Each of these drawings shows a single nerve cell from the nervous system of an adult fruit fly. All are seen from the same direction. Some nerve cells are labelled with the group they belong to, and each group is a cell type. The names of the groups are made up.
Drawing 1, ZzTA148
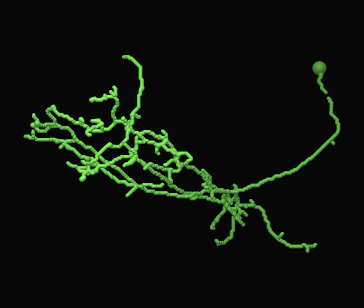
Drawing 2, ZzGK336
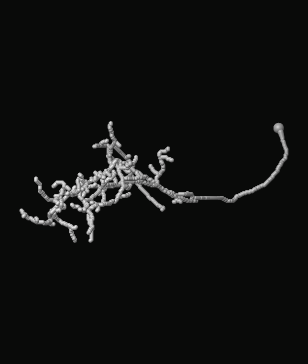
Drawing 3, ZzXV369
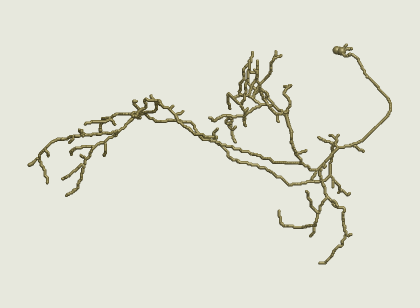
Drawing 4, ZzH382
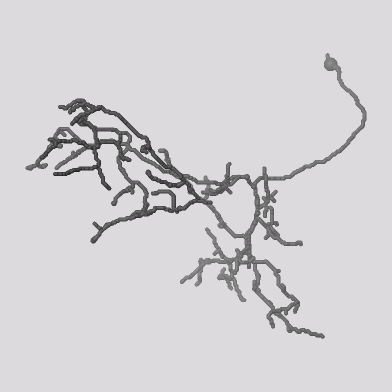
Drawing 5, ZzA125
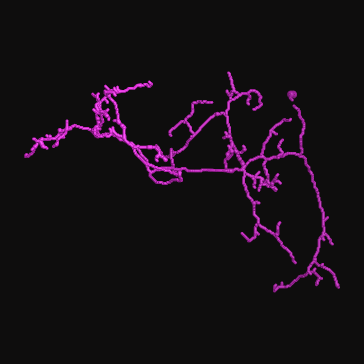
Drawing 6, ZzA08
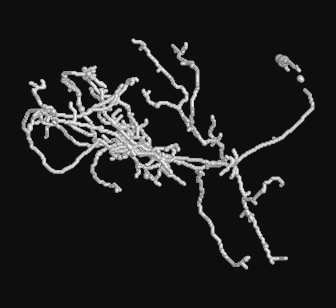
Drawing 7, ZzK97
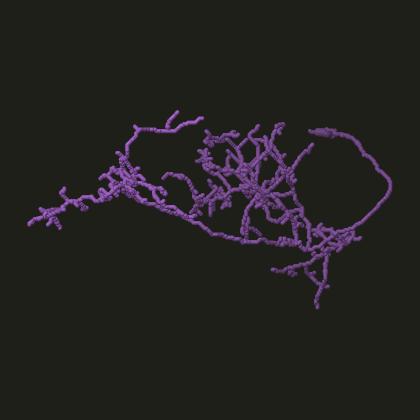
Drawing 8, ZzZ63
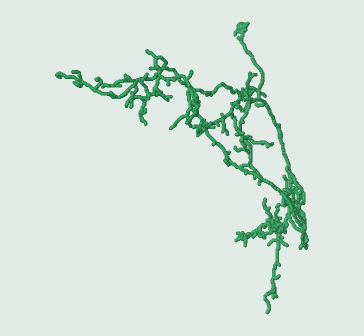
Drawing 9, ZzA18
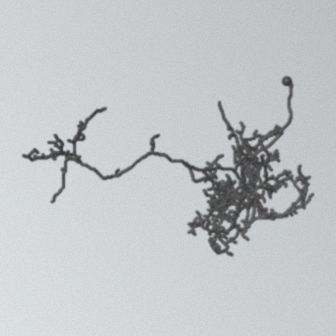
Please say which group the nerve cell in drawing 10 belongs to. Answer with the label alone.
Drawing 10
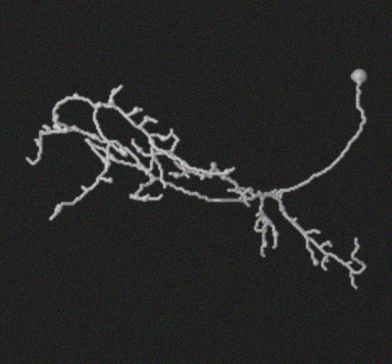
ZzTA148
